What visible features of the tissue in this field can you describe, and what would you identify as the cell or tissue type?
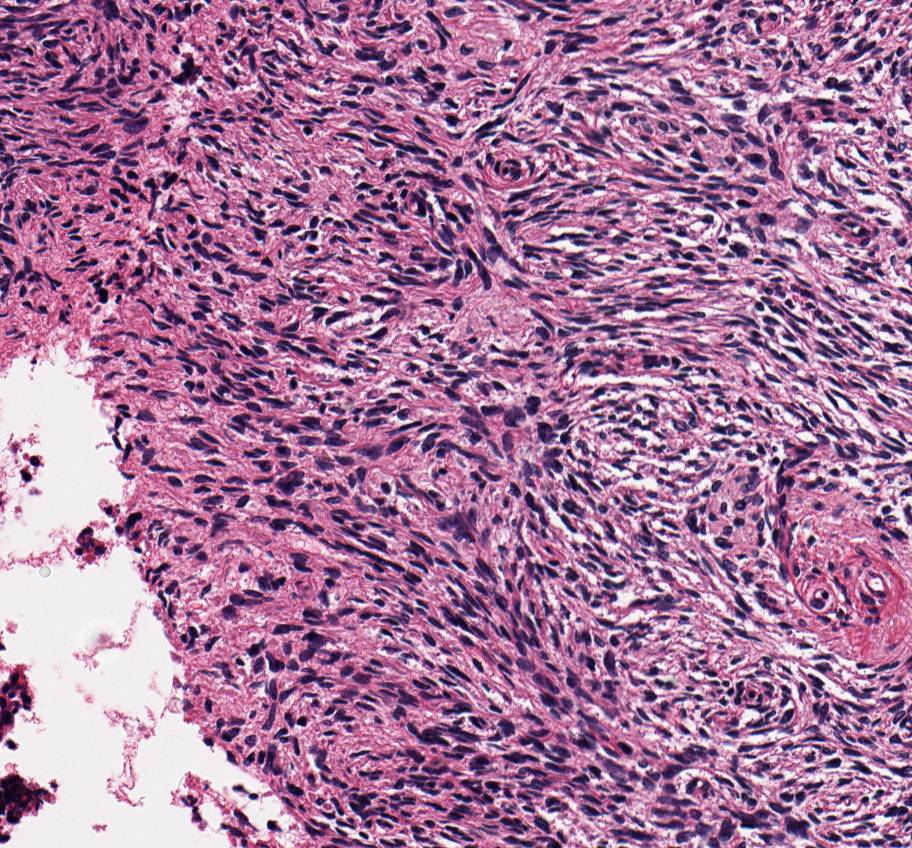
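Hmm, a densely cellular sheet of spindle cells in short interlacing fascicles heading in many directions. Their nuclei are elongated and dark, many with tapered or wavy ends, and the scant pale pink cytoplasm has indistinct borders merging into surrounding stroma. Near the top centre and on the right, they whorl concentrically around small vessels. It's ovary.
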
